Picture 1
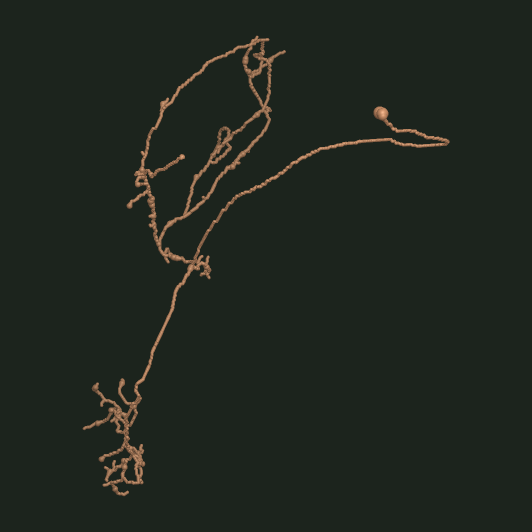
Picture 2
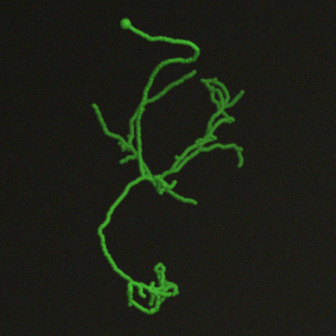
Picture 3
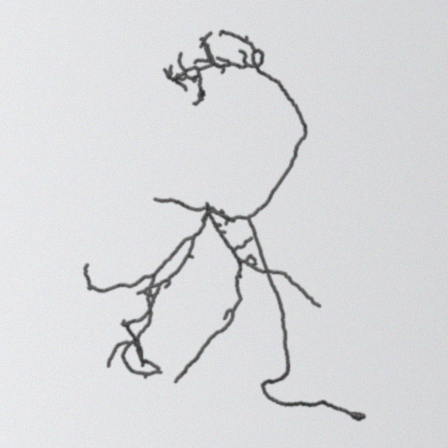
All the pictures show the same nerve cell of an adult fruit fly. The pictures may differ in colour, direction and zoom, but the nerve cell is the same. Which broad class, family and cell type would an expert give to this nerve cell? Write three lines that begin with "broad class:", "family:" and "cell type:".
broad class: central-brain intrinsic neuron
family: hemilineage SIPa1_ventral
cell type: CB3360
